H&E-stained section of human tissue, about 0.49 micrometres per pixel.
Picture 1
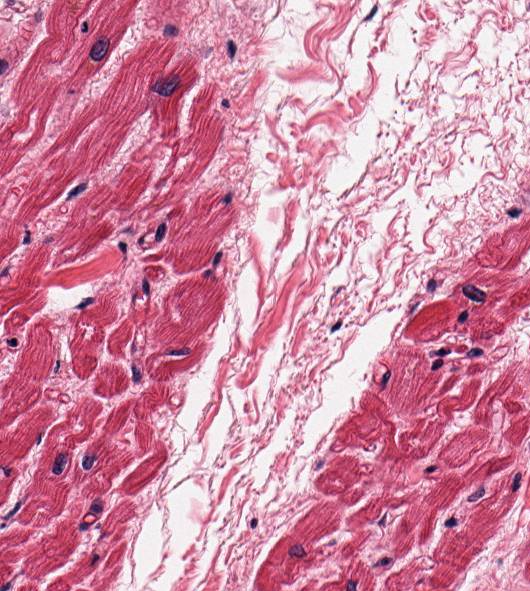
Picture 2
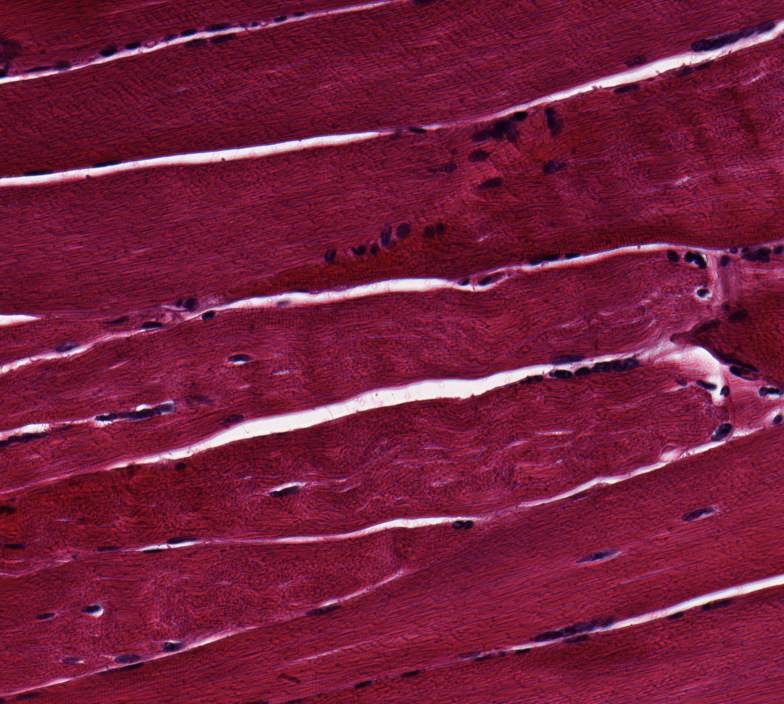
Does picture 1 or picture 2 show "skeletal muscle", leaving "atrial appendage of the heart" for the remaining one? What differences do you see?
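Identification: picture 1, atrial appendage of the heart; picture 2, skeletal muscle. Nuclei: oval and central within the fibres in picture 1; dark, flattened, elongated along the fibres and lying at the fibre edges in picture 2.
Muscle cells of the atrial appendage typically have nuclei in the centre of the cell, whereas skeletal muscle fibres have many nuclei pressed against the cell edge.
Fibre orientation, picture 1: mostly lengthwise or oblique, few cut across. Picture 1 also has a pale band of loose connective tissue running diagonally from upper right toward lower centre, between muscle on the left and muscle at lower right, its sparse nuclei mostly small and spindle-shaped. Picture 2 cytoplasm: deep pink-red throughout, with fine lengthwise lines giving a fibrillar texture.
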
